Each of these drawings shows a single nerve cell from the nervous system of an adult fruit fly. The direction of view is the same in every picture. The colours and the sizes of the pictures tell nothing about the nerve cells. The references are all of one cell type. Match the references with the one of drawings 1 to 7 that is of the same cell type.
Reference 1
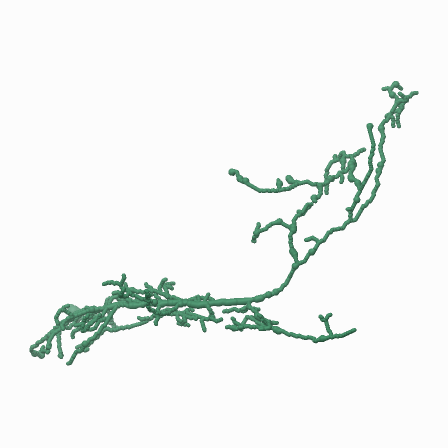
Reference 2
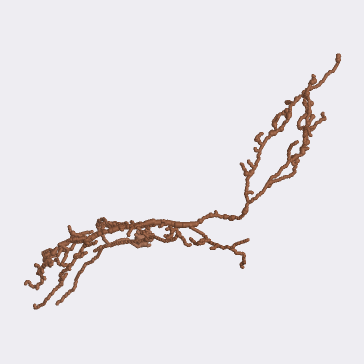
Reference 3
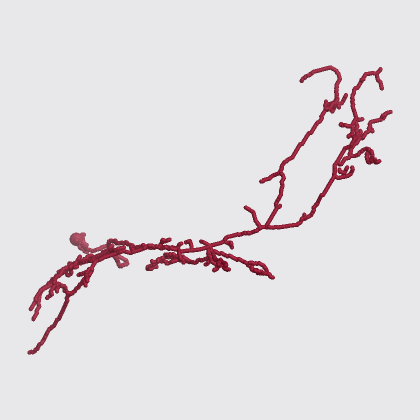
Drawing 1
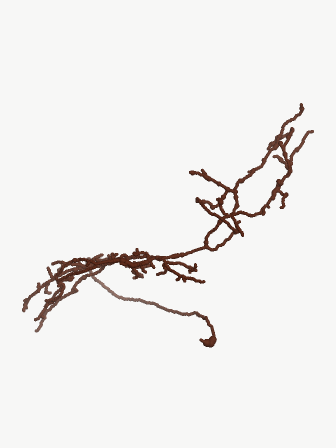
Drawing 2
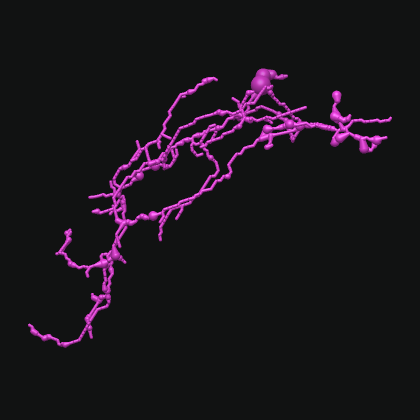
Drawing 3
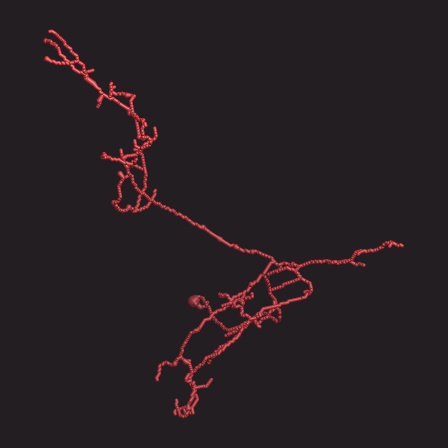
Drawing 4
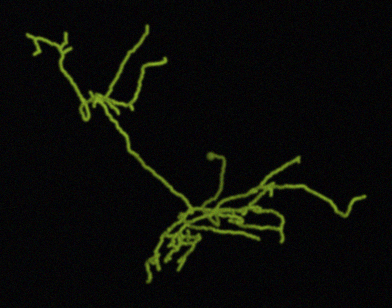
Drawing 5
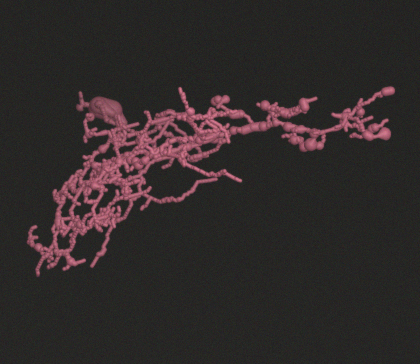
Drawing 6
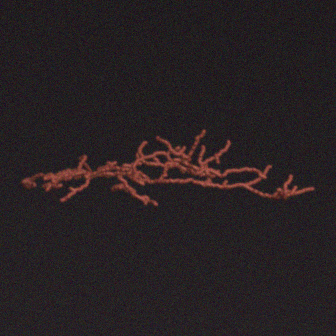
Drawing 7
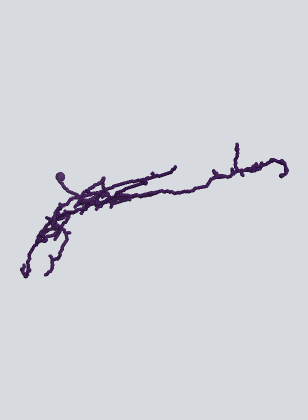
1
